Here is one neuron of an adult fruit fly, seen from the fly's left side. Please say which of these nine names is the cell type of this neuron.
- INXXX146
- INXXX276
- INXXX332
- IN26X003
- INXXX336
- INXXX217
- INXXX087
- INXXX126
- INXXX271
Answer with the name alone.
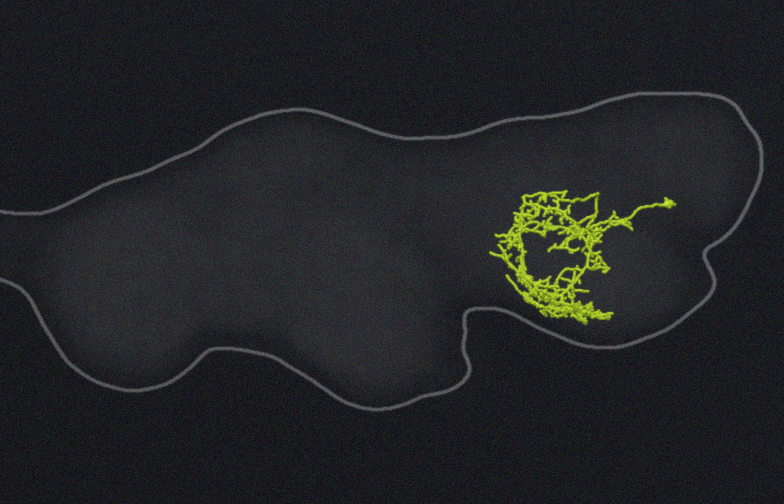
IN26X003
